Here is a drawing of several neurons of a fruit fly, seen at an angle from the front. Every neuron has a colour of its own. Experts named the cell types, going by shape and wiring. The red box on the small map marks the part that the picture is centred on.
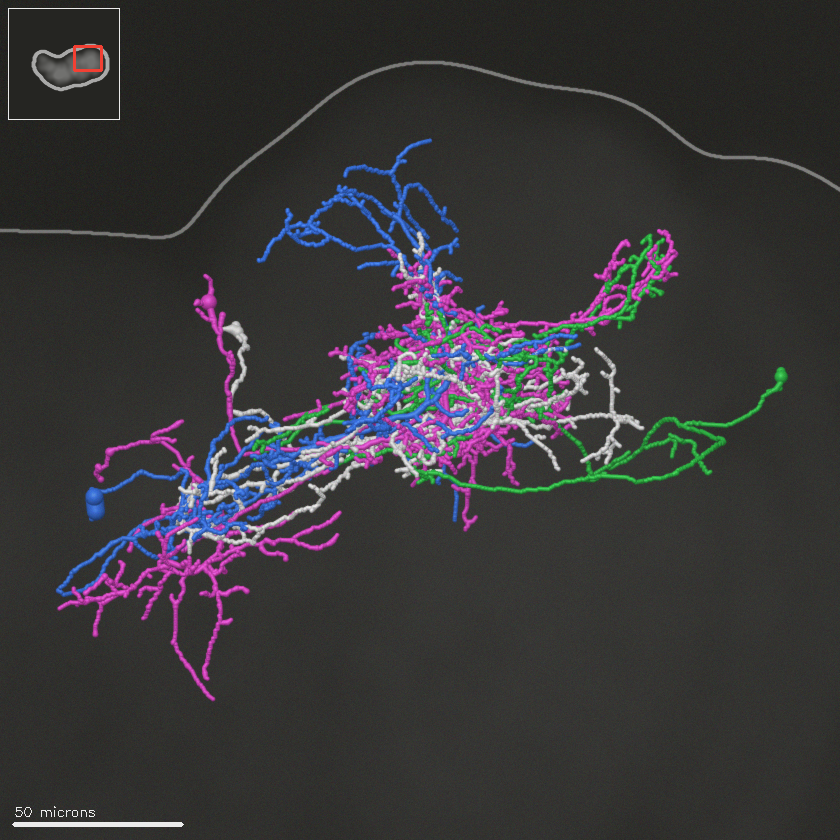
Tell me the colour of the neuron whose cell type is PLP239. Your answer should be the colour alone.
white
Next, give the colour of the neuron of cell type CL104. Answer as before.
green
